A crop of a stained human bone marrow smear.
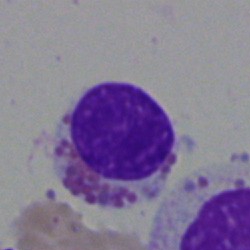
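Eosinophil, middle cell of marrow smear. Nucleus fills most of cell, set toward upper right. Chromatin deep purple, scattered paler patches. Cytoplasm holds coarse round reddish-purple granules, gathered mainly beneath the nucleus.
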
